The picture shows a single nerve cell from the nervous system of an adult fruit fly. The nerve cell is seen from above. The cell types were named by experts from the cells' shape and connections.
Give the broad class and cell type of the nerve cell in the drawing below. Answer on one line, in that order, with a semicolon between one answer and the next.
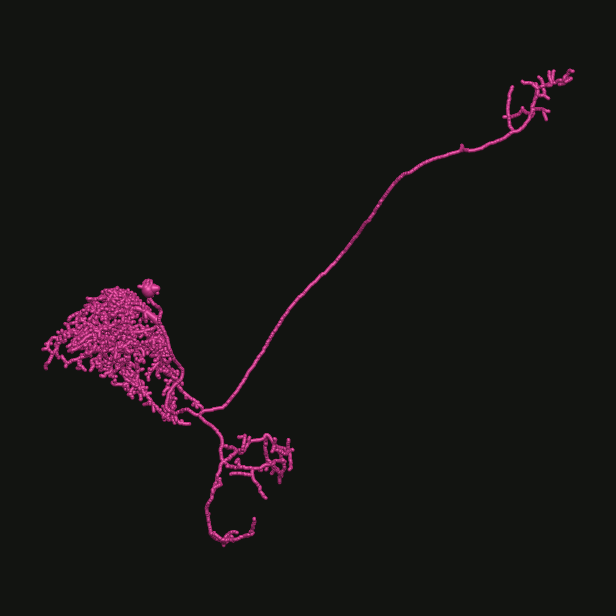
ascending neuron; ANXXX006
